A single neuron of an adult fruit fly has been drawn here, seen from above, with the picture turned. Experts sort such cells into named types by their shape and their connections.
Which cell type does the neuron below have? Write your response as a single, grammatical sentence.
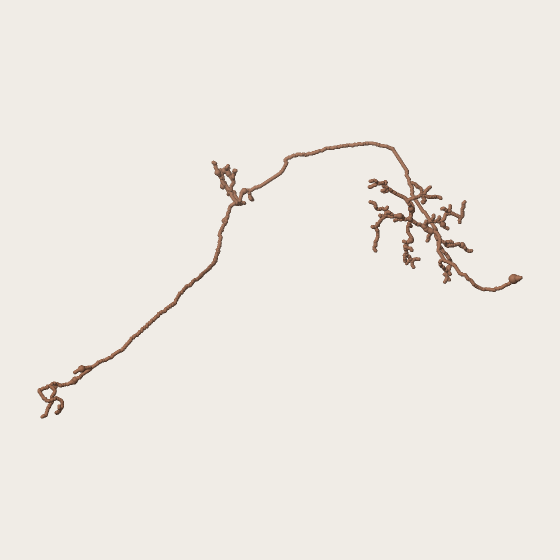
The cell type this neuron represents is MeTu4c.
